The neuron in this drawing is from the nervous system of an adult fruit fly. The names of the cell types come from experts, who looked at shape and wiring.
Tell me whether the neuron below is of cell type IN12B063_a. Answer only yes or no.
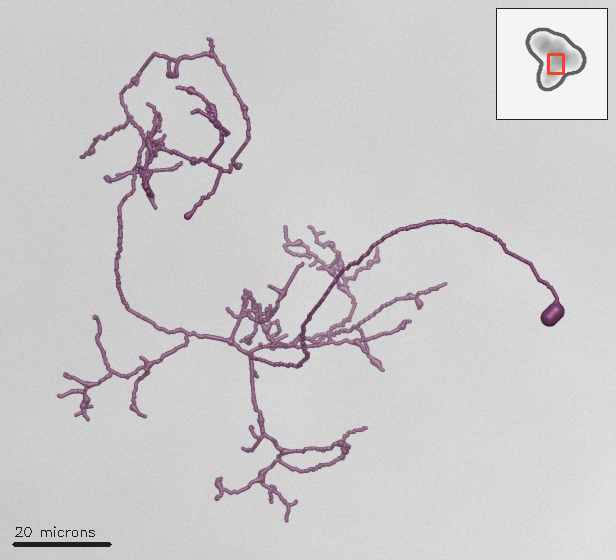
yes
